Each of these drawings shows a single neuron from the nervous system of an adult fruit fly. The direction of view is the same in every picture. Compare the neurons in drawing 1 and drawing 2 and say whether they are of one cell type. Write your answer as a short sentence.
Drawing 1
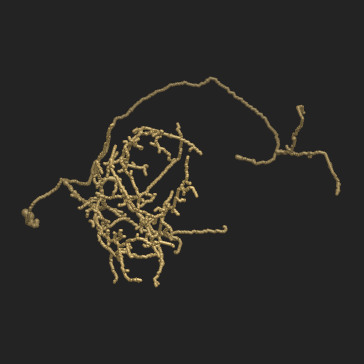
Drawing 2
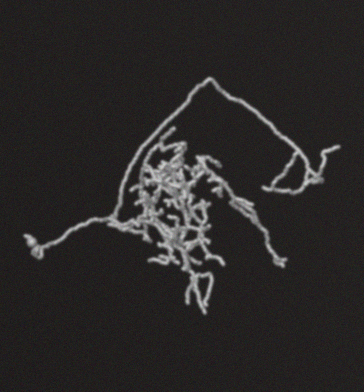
They are of the same cell type.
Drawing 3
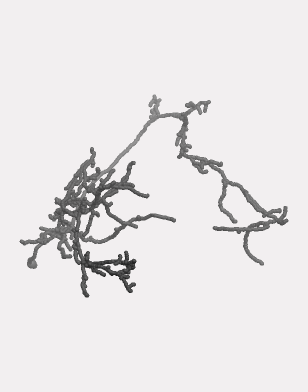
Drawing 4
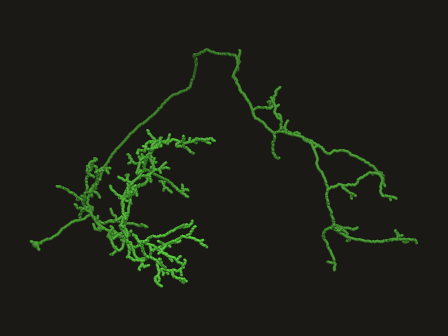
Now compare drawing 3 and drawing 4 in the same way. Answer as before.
They are of the same cell type.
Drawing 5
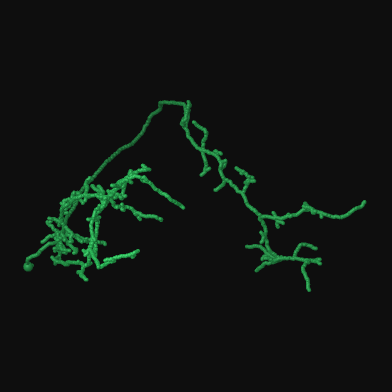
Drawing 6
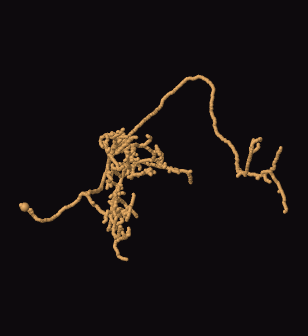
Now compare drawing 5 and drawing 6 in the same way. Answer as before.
They are of different cell types.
